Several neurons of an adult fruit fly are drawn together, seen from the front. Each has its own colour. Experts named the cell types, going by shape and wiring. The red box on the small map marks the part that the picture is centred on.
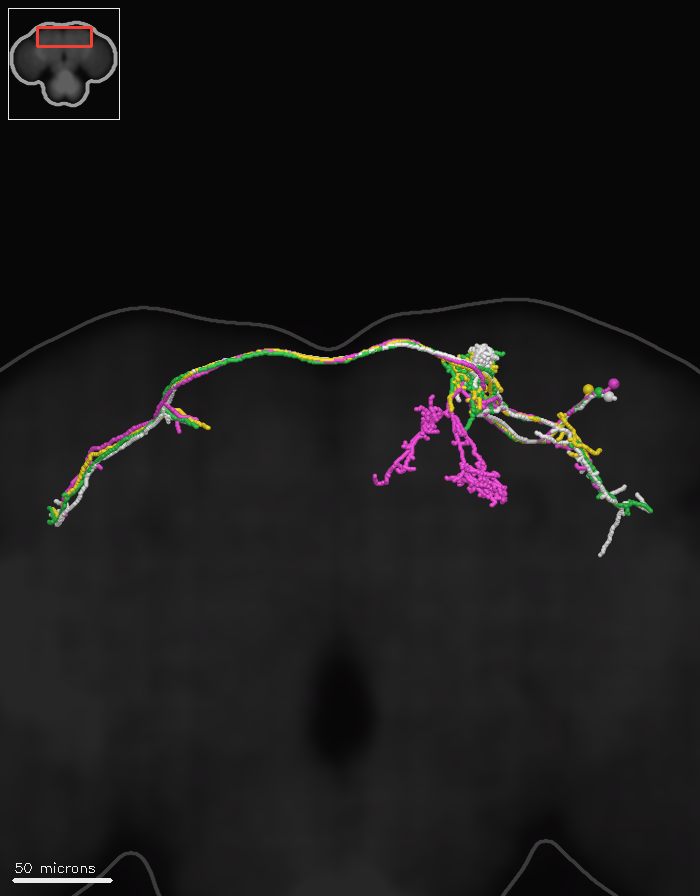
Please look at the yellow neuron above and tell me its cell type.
MBON17-like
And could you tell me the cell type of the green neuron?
MBON17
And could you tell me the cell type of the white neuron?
MBON16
